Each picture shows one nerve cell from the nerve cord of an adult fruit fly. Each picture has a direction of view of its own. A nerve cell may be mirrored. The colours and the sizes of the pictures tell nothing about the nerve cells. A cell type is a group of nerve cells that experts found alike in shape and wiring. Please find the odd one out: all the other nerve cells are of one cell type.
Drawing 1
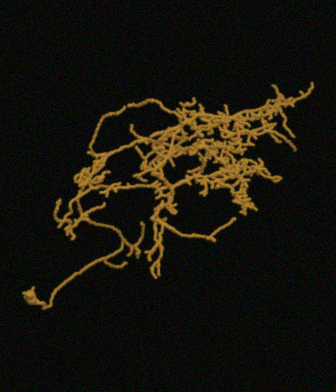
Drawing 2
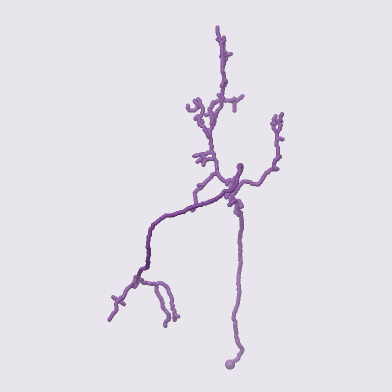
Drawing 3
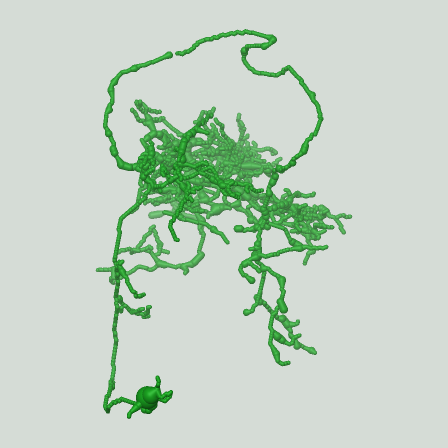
Drawing 2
